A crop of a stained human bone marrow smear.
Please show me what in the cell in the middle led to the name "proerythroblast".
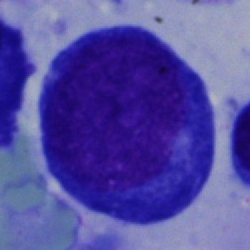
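The central cell is a proerythroblast. Its outline is round and smooth. The chromatin is fine and evenly spread. The cytoplasm is deep blue, with a paler patch at the lower right beside the nucleus.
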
